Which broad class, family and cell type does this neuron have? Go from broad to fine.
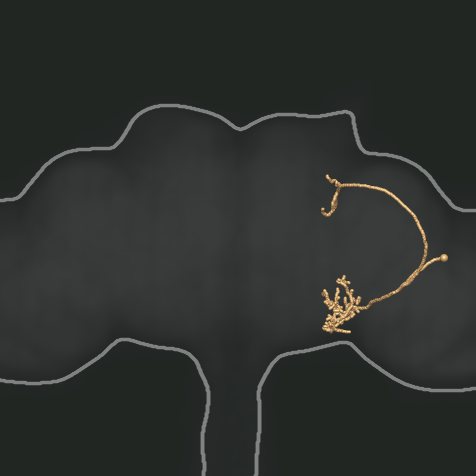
central-brain intrinsic neuron; hemilineage SLPa&l1_lateral; WED038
